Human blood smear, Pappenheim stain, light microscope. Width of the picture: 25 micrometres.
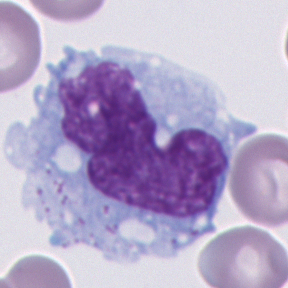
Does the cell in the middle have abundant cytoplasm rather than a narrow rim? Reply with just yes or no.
Yes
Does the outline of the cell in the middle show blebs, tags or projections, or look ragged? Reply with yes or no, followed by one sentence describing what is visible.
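Yes. The cell outline is irregular, with small ragged projections, most marked at the upper left.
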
